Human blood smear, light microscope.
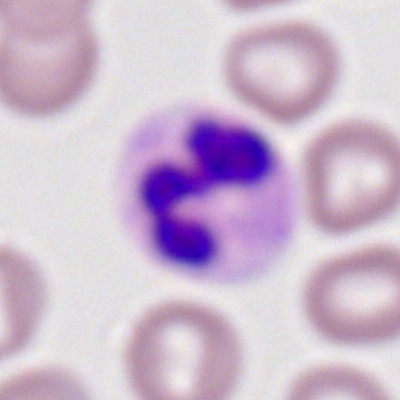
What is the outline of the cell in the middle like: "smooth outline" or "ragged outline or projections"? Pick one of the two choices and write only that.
Smooth outline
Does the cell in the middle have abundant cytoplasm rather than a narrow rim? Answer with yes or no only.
Yes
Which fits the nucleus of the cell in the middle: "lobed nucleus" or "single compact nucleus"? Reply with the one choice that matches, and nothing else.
Lobed nucleus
